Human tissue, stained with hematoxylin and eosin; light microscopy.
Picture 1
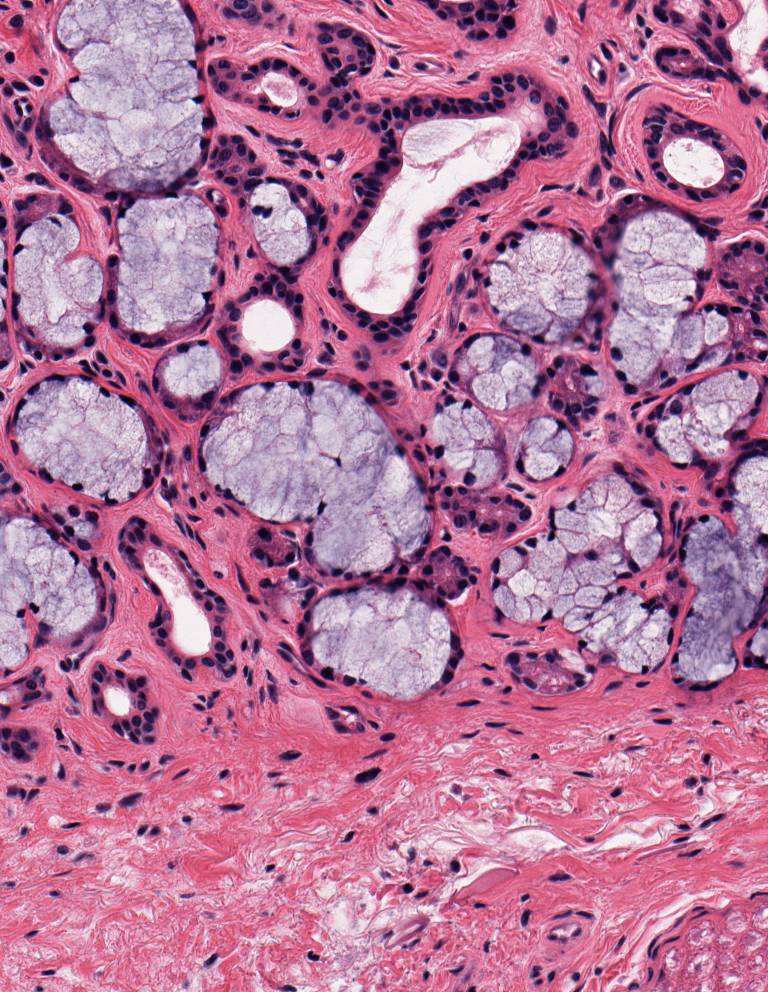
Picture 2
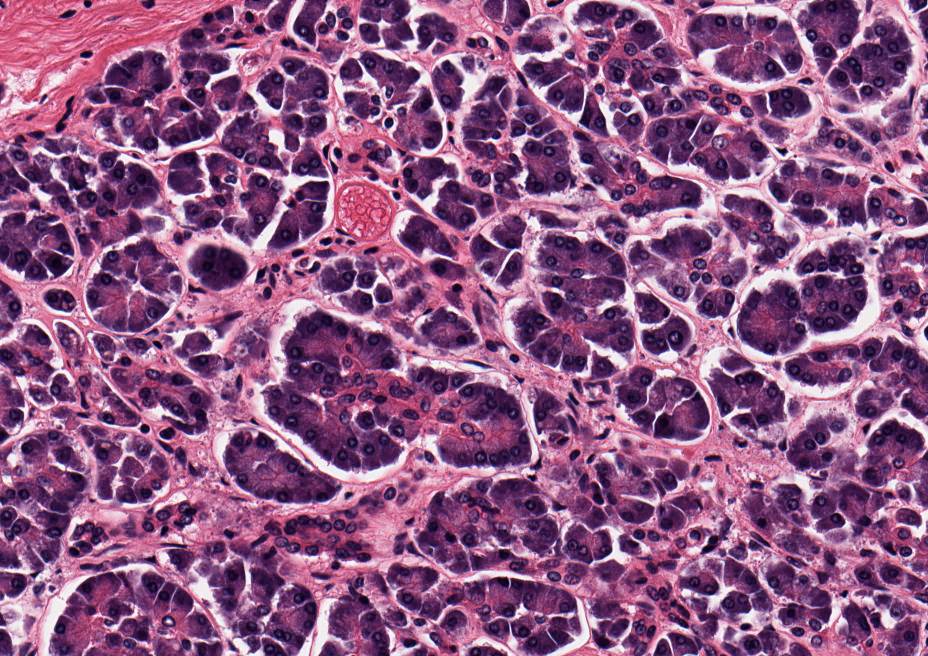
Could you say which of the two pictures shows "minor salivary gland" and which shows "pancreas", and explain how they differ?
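The minor salivary gland is in picture 1, and the pancreas is in picture 2. Looking at picture 1, glandular units fill the upper two-thirds, while the lower third is connective tissue with no glands. Most of those acini are mucous, their cytoplasm pale grey-blue and foamy, their dark nuclei flattened against the base. Only a few small groups of cells with pink granular cytoplasm sit between them.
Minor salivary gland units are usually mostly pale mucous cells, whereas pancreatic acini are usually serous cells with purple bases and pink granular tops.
In picture 2, by contrast, closely packed rounded groups of acini fill the field, separated by thin pink septa. The round nuclei sit at the outer, basal ends of the cells, and toward the centres of the groups the cytoplasm turns pinker. A band of dense wavy pink collagen also crosses the top left corner there.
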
